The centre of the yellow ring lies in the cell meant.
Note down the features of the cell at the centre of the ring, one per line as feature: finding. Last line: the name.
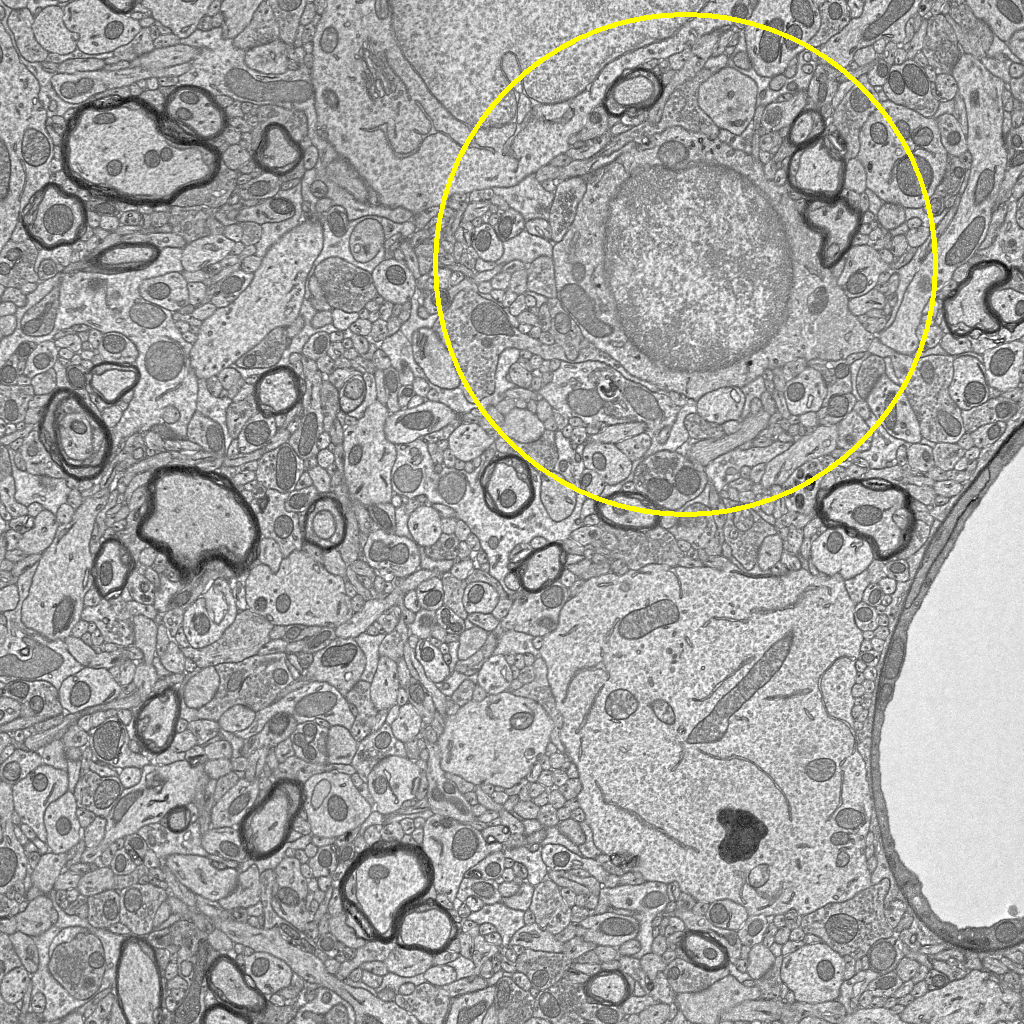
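Shape: smooth oval nucleus, whole inside the ring
Envelope: no deep infoldings anywhere
Nucleolus: none distinct
Neighbours: myelinated axons close by, upper right side
Cell: oligodendrocyte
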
